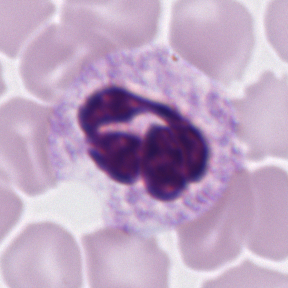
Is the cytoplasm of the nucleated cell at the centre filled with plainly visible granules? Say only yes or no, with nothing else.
Yes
